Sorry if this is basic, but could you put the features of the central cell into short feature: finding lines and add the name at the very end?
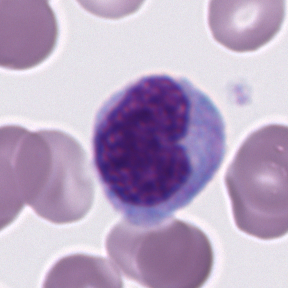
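Nuclear notch: a shallow one, on the right side
Chromatin: dark purple and coarsely clumped
Nucleolus: none to be seen
Vacuoles: none in the cytoplasm
This cell: monocyte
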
